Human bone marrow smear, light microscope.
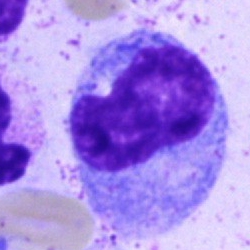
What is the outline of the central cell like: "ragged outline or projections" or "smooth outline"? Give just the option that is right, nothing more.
Smooth outline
